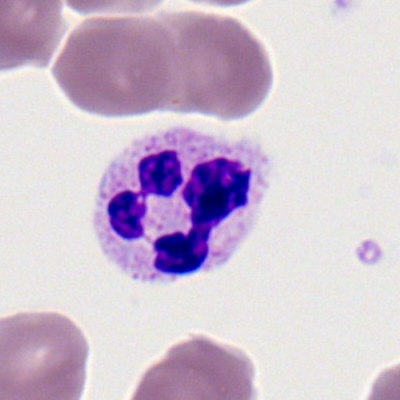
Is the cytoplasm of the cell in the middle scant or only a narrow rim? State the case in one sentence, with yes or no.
No, in this cell the cytoplasm is abundant.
